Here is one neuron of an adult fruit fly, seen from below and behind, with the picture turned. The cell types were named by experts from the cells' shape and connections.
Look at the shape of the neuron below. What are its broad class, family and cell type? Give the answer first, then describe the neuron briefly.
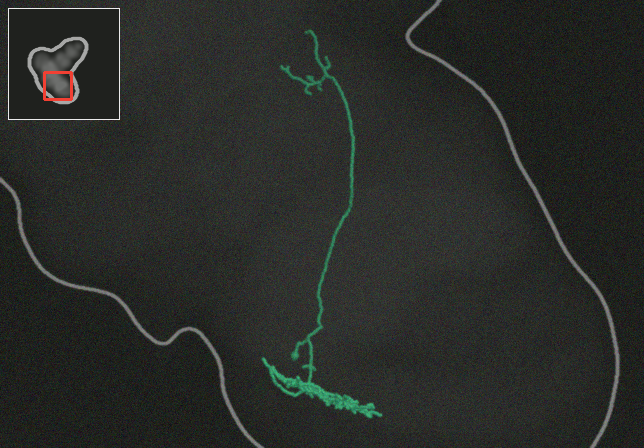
Its broad class is visual projection neuron. Its family is MeVP. The cell type is MeVP7. Its cell body lies at the bottom of the picture. As drawn here it is more than twice as tall as it is wide.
